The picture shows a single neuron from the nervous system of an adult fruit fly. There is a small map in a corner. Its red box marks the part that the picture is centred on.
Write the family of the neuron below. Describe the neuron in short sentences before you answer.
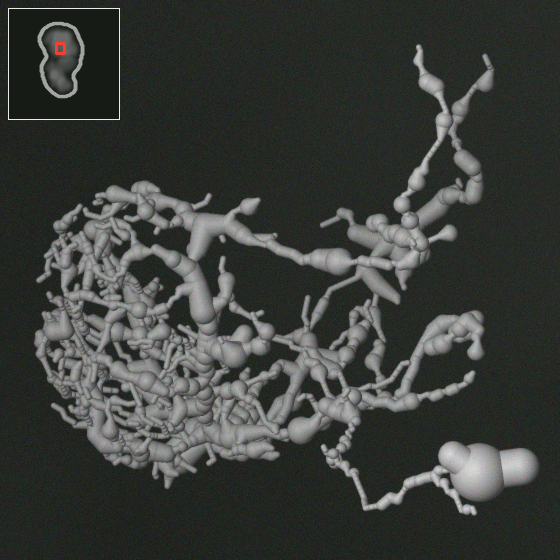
The cell body can be seen at the lower right of the picture. Dozens of branch ends can be seen. This is a central-brain intrinsic neuron. Its family is hemilineage ALl1_dorsal.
